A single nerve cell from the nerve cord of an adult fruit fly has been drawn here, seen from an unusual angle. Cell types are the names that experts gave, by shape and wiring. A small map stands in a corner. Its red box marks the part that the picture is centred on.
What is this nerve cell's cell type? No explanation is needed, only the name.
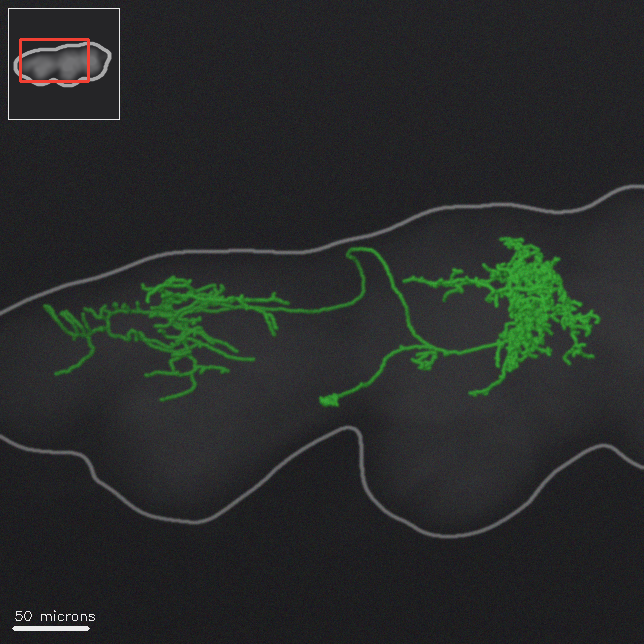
IN12A005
